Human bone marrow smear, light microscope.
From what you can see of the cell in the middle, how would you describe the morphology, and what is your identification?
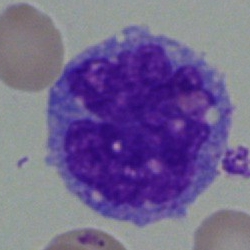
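You'll notice the edge is only roughly round, a little fuzzy and uneven. The nucleus is irregular and folded, with several indentations that give it a lobed look. There's one small, clear, round vacuole at the right edge of the nucleus, and no coarse granules in the cytoplasm. So that's a monocyte.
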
